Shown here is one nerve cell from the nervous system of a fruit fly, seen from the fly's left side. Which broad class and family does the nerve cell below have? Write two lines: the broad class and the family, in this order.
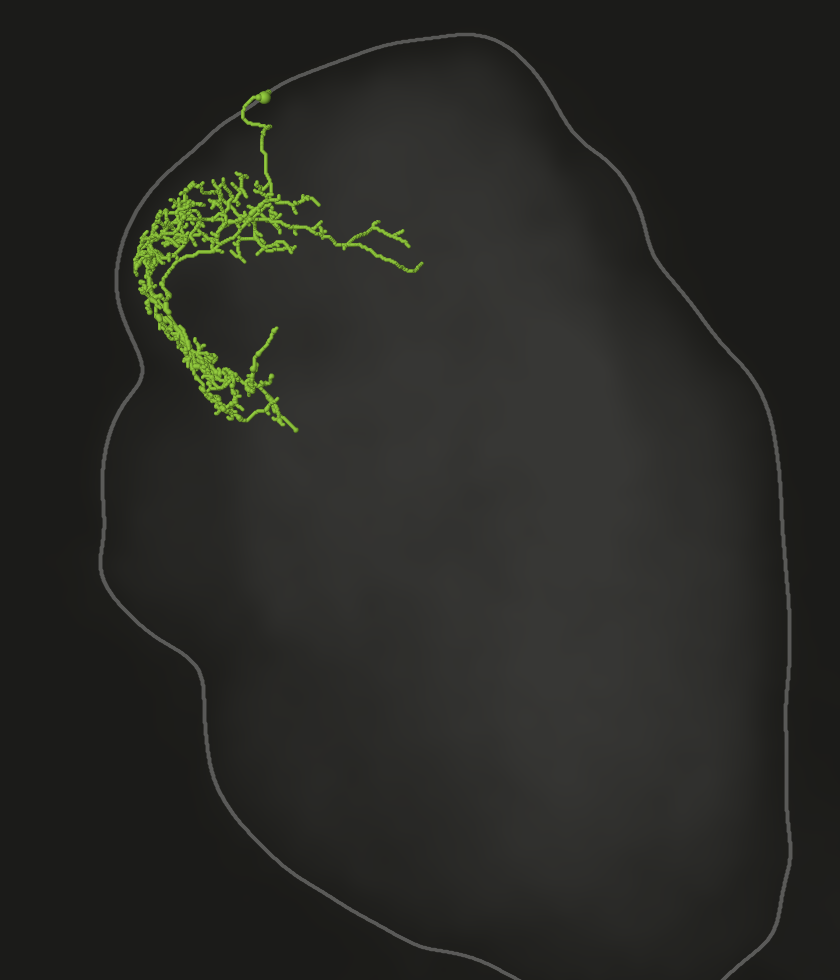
central-brain intrinsic neuron
hemilineage SMPad3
